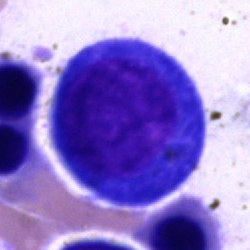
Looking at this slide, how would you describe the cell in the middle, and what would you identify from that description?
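Looking at the outline first, I see it is round with a smooth edge. The chromatin is finely textured and purple, paler than the nuclei of the neighbouring cells. I find no granules and no vacuoles in the cytoplasm. So this is a proerythroblast.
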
